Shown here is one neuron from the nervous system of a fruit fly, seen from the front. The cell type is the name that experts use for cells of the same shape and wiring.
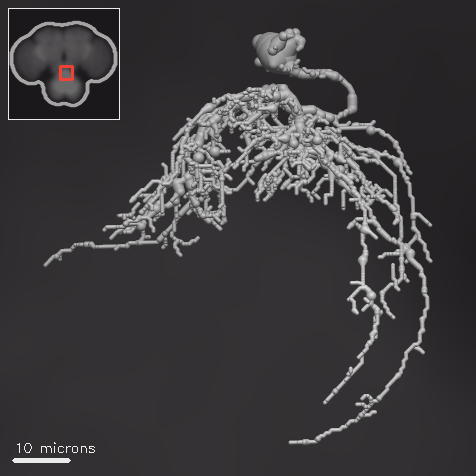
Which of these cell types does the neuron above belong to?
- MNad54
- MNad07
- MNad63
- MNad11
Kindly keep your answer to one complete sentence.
The neuron belongs to cell type MNad11.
